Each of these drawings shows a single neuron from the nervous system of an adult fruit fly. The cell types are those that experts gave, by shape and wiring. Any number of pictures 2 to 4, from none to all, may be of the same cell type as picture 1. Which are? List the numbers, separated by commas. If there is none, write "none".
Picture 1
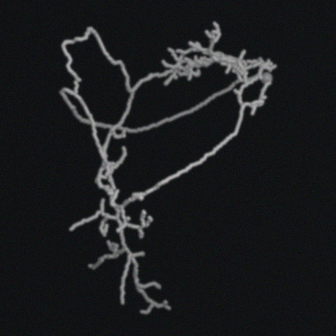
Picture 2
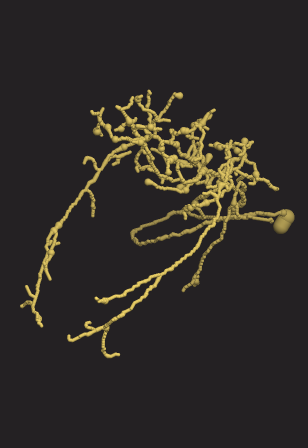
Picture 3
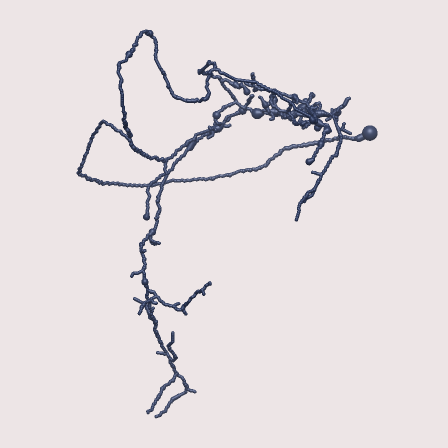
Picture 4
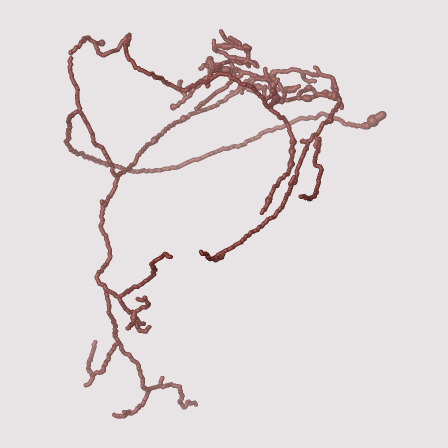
3, 4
